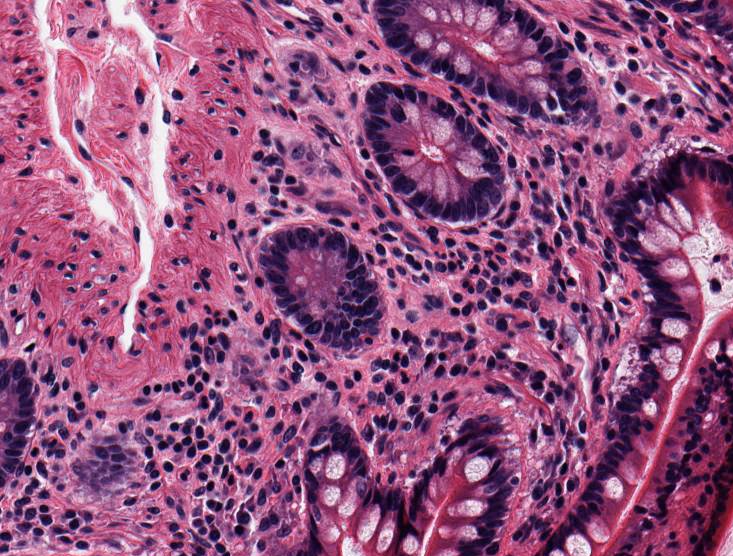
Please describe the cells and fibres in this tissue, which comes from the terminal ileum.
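First, a single layer of tall columnar cells lines the glands, with dark nuclei at the outer, basal edge. Next, many goblet cells with pale, rounded mucin vacuoles lie among these cells. Last, the upper left: pink, wavy fibrous tissue, sparse elongated nuclei, no glands.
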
